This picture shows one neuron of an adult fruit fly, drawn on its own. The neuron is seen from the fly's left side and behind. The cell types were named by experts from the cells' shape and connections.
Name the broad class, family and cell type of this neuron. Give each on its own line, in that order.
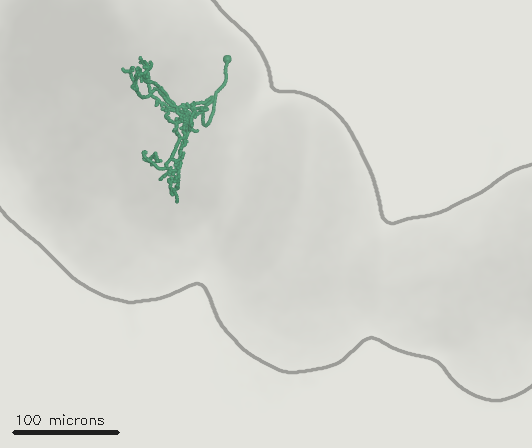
central-brain intrinsic neuron
hemilineage LHl1
LHAV4c2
